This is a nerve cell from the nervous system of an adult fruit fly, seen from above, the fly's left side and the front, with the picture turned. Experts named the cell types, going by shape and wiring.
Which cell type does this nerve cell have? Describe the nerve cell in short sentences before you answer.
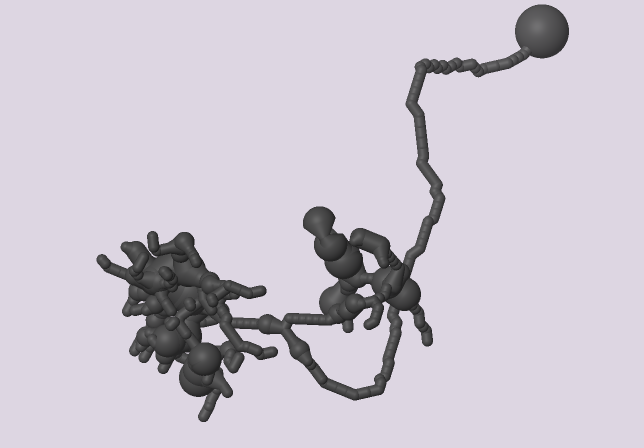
Its cell body lies at the upper right of the picture. As drawn here it is about as wide as it is tall. It is an optic-lobe intrinsic neuron. Its cell type is T5a.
